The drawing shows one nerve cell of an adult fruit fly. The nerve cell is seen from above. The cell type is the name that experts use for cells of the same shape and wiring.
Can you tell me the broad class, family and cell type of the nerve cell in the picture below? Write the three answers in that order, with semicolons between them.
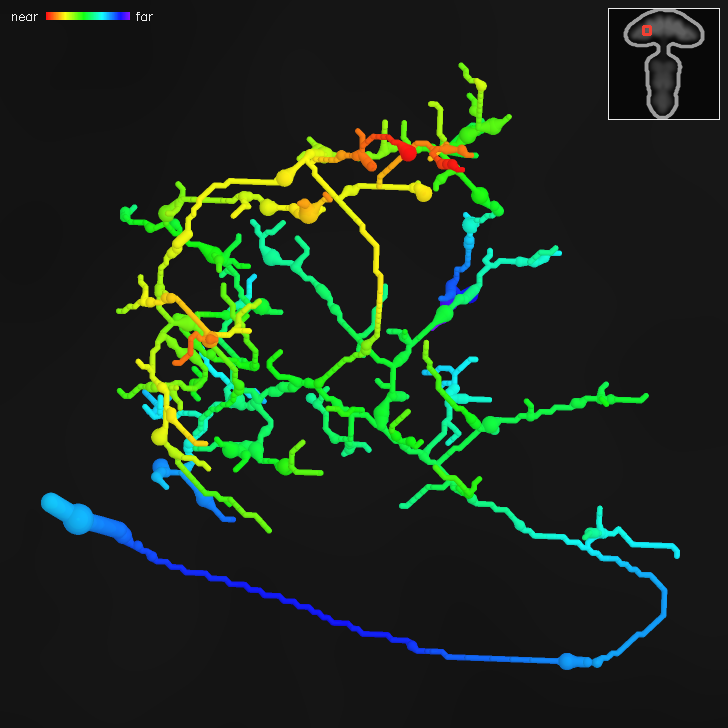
central-brain intrinsic neuron; hemilineage LHp1; CB1577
